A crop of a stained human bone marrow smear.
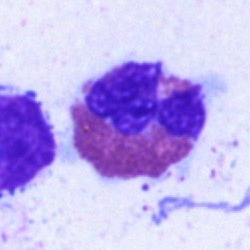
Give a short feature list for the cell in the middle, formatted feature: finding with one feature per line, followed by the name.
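Nucleus: divided into two lobes
Lobe position: upper part of the cell
Chromatin: dark purple, coarsely clumped
Cytoplasm: densely packed with reddish granules
Cell type: eosinophil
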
